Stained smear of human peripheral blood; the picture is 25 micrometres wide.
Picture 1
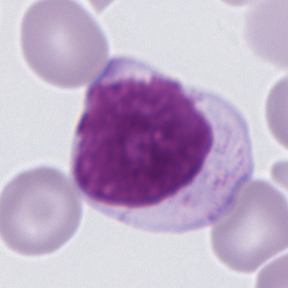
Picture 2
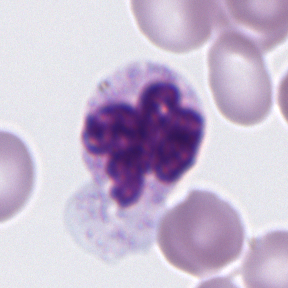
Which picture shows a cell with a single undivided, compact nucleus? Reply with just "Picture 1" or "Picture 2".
Picture 1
